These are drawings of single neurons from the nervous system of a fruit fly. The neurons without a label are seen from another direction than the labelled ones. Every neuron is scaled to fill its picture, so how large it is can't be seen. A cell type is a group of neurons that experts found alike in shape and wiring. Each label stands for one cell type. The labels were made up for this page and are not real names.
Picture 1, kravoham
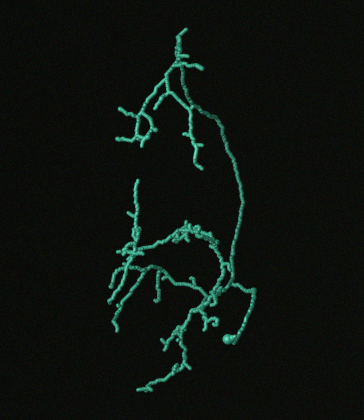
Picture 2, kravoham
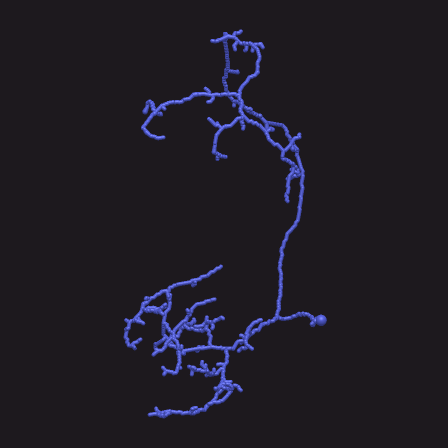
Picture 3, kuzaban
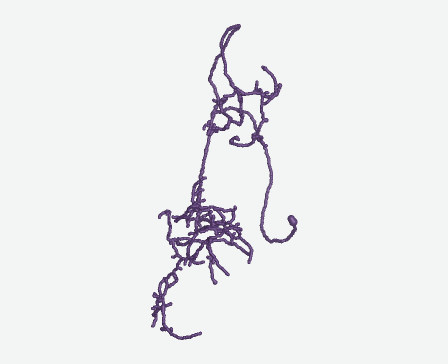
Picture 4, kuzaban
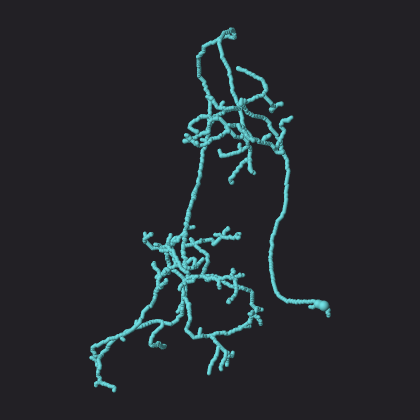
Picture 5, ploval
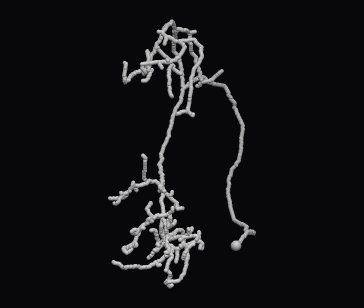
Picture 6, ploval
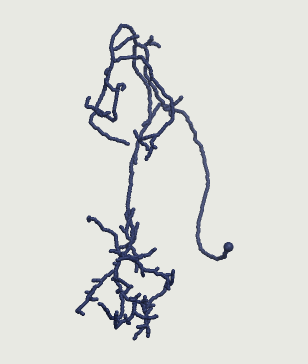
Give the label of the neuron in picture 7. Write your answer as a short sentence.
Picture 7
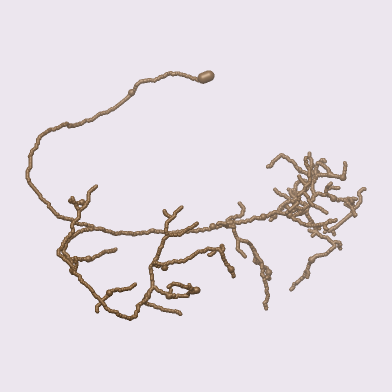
It belongs to ploval.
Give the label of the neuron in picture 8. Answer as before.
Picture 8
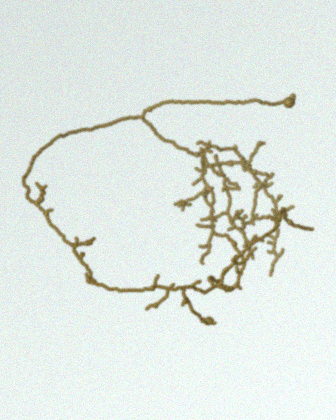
It belongs to kravoham.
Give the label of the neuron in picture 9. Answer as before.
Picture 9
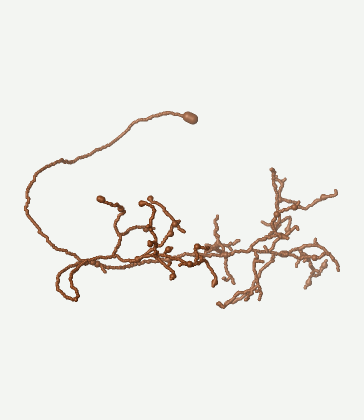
It belongs to ploval.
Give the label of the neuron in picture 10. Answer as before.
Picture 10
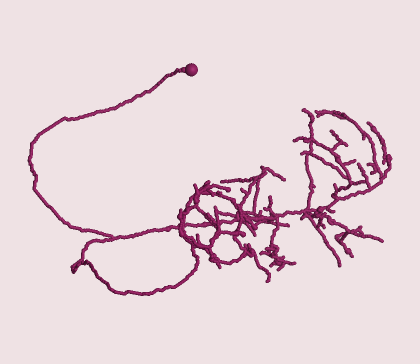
It belongs to kuzaban.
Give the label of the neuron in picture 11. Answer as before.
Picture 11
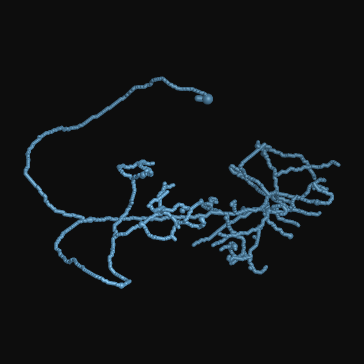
It belongs to ploval.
